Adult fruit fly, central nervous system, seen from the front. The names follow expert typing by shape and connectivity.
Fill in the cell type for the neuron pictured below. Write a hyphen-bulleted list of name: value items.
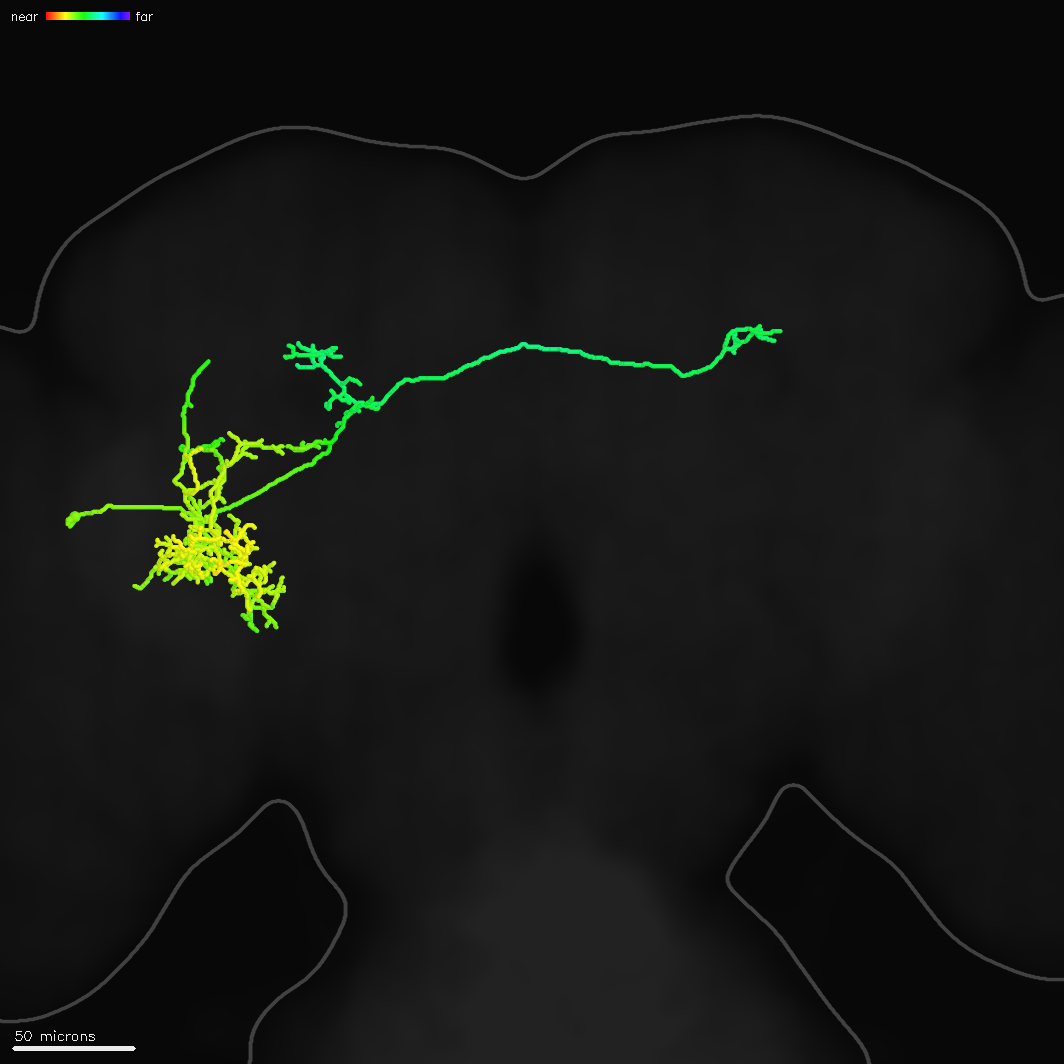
- cell type: AVLP182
